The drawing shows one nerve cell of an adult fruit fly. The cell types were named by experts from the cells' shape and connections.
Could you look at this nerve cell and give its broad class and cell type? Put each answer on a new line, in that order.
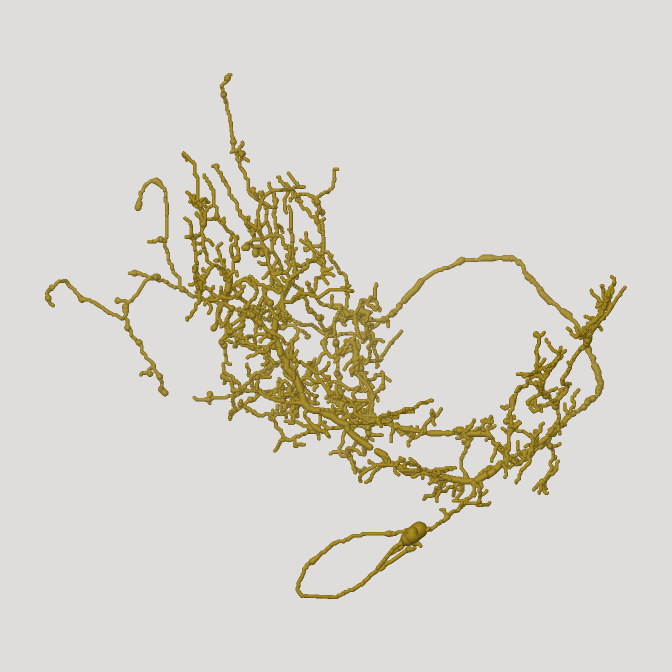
central-brain intrinsic neuron
GNG575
